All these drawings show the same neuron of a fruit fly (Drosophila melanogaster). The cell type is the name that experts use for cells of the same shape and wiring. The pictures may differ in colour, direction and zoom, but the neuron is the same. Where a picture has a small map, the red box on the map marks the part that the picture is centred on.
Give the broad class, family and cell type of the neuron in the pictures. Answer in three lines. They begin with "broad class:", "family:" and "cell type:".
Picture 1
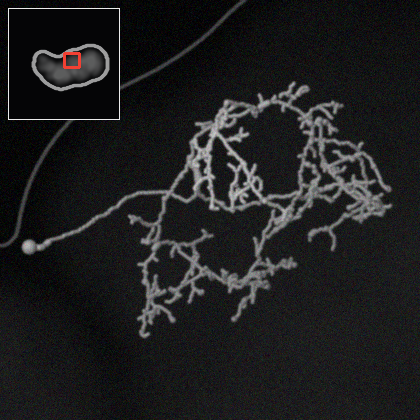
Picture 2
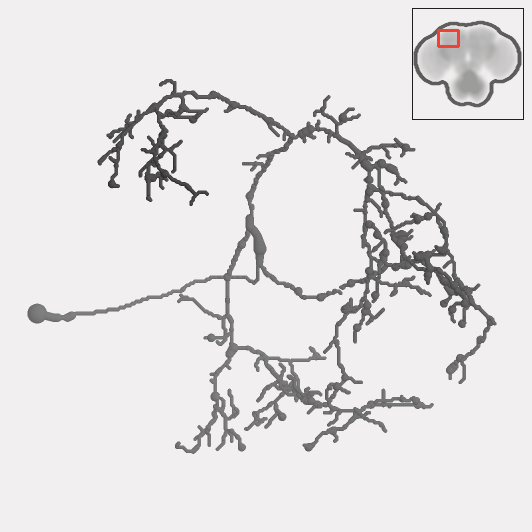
broad class: central-brain intrinsic neuron
family: hemilineage SLPp&v1_posterior
cell type: CL134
